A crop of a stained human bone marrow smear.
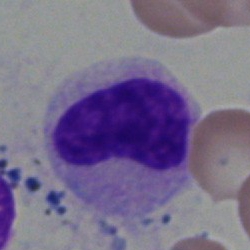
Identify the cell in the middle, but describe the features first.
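See how smooth and roughly round this one's outline is? The nucleus is kidney-shaped, indented on its lower side, and it sits toward the upper part, so the widest band of cytoplasm lies beneath it. There aren't any distinct granules in that cytoplasm. It's a metamyelocyte.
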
